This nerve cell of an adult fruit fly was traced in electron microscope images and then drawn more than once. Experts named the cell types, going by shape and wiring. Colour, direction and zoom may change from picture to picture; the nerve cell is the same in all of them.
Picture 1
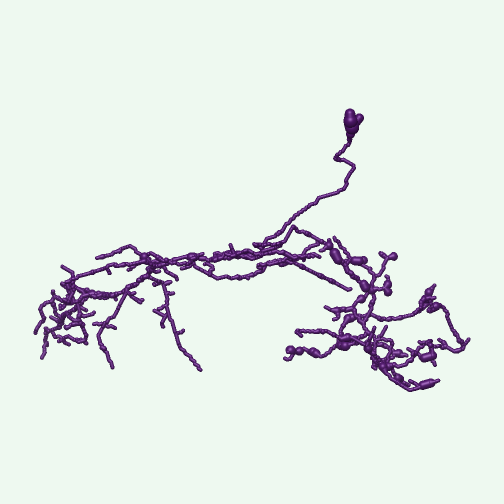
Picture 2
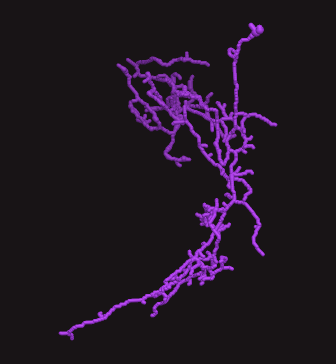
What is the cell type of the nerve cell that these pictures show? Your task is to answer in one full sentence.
The cell type of this nerve cell is SLP162.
